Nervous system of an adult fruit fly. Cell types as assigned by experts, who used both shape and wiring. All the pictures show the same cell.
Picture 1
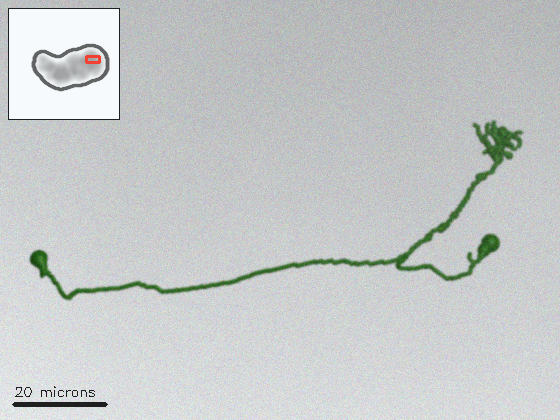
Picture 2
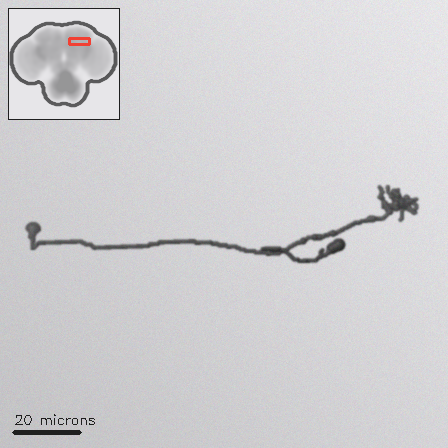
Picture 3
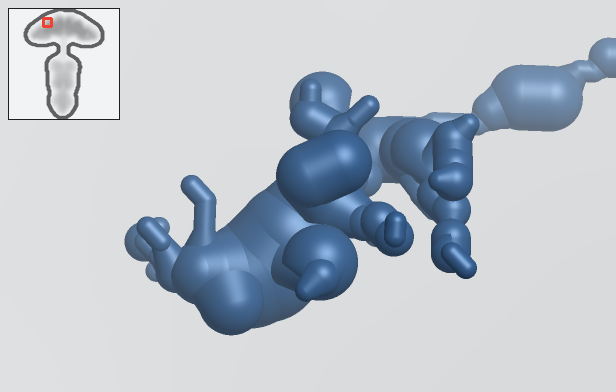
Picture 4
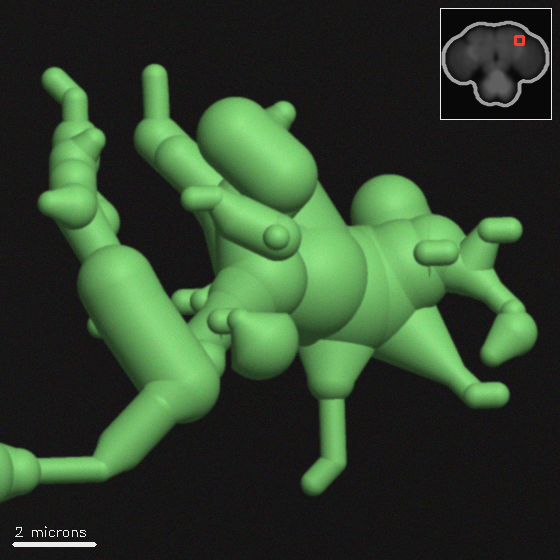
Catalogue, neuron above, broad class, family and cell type: central-brain intrinsic neuron; hemilineage AOTUv3_dorsal; TuBu09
